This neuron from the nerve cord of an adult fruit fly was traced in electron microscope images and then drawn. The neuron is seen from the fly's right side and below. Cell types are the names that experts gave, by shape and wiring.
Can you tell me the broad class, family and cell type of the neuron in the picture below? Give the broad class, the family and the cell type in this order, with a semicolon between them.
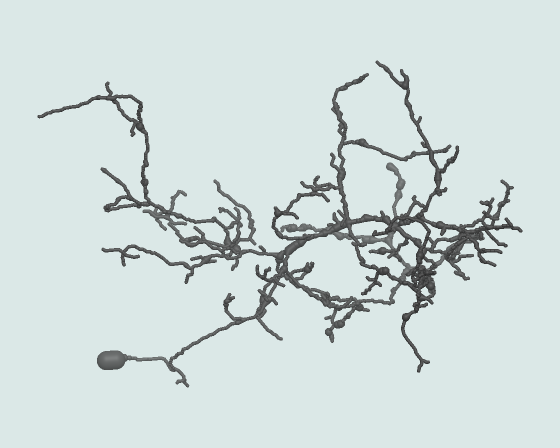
nerve-cord intrinsic neuron; hemilineage 20A.22A; IN20A.22A067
